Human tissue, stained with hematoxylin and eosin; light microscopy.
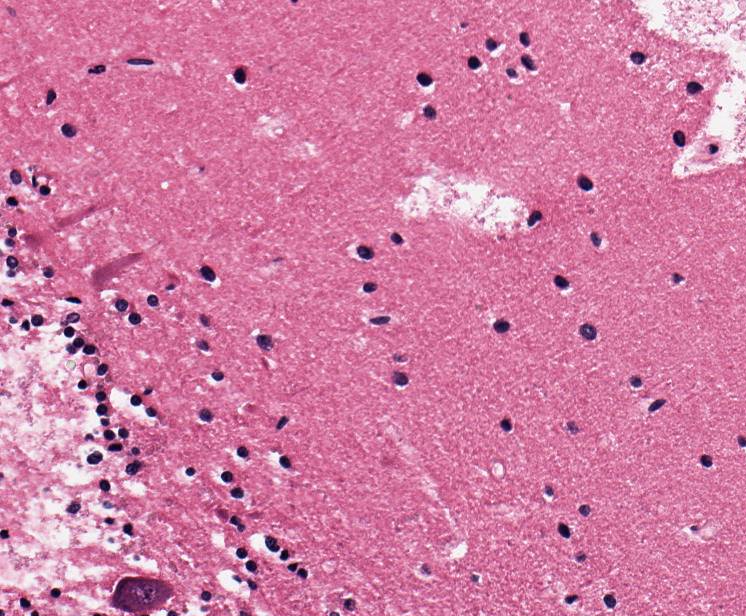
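Cerebellum. Most of the field: sparsely cellular pink zone, nuclei single and widely spaced. Lower left corner: band of densely packed small round dark nuclei, edged obliquely from left margin toward bottom centre. Bottom left edge: one large cell, abundant purplish cytoplasm, round nucleus.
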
